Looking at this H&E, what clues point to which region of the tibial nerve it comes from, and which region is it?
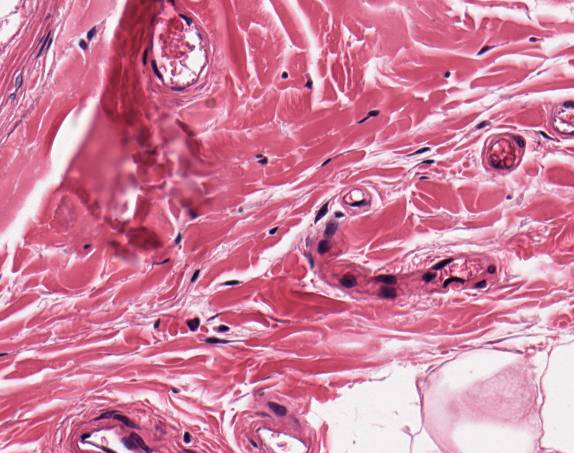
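That's the epineurium. Thick, pink-staining collagen bundles fill most of the field, running in varied directions, with small, dark, elongated fibroblast nuclei sparse between them.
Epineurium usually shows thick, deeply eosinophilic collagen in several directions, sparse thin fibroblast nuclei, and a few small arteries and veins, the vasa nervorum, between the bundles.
Small round vessels with red blood cells sit at the upper centre-left and at the right edge.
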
